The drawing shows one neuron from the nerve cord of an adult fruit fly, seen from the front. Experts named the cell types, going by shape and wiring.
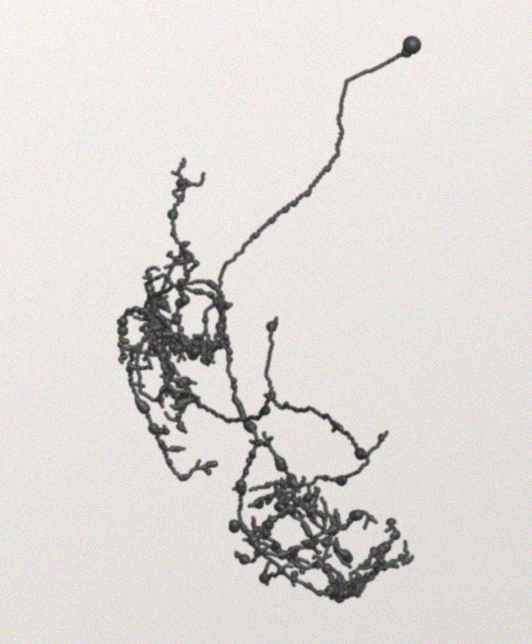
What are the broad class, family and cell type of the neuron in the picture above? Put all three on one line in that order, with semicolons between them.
nerve-cord intrinsic neuron; hemilineage 23B; IN23B053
